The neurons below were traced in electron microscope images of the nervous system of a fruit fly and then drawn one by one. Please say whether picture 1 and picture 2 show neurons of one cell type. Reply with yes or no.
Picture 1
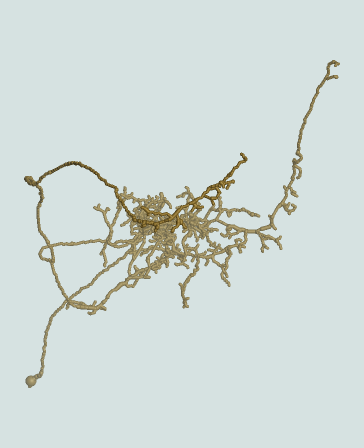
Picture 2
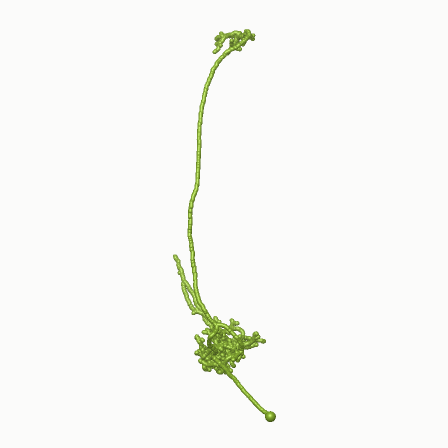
yes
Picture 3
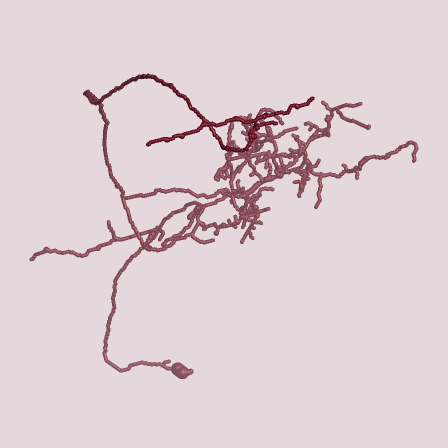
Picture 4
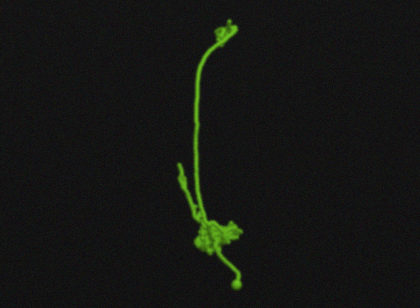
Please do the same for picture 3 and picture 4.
no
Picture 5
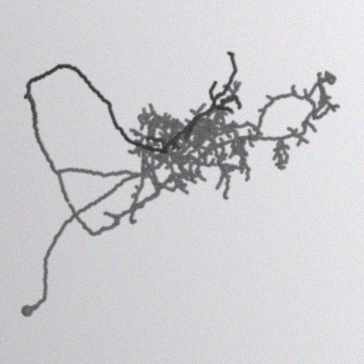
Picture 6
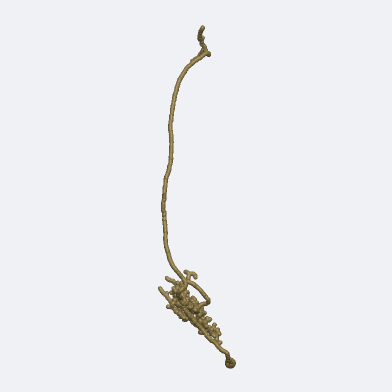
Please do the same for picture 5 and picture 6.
no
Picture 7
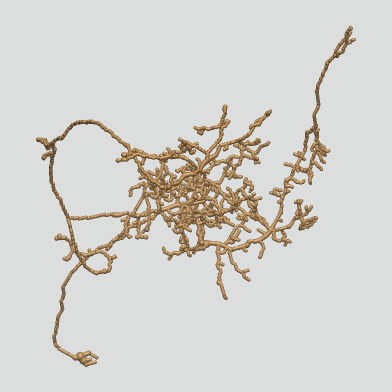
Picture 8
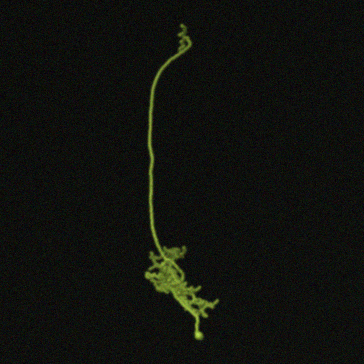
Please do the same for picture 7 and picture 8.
no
